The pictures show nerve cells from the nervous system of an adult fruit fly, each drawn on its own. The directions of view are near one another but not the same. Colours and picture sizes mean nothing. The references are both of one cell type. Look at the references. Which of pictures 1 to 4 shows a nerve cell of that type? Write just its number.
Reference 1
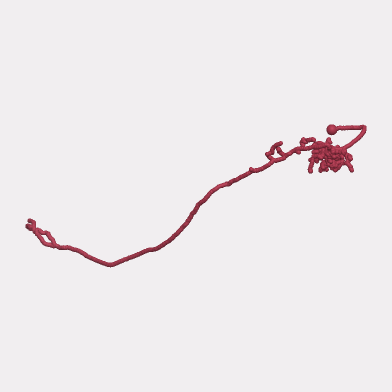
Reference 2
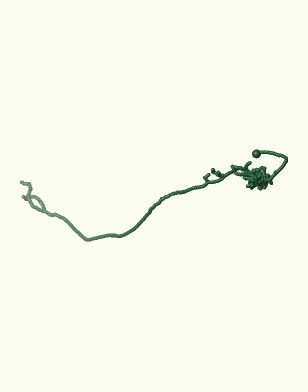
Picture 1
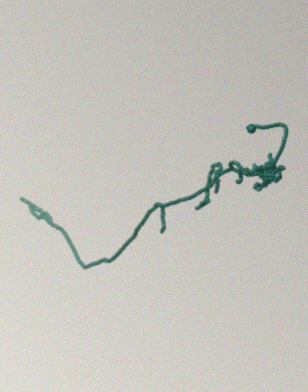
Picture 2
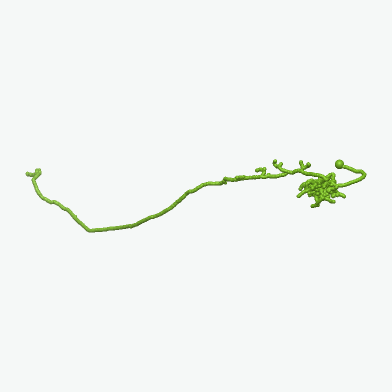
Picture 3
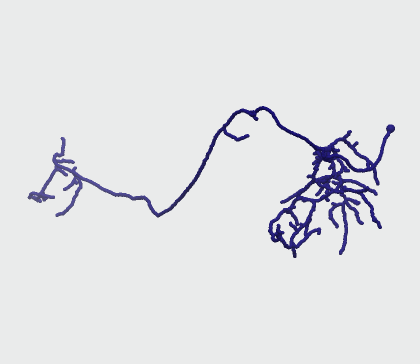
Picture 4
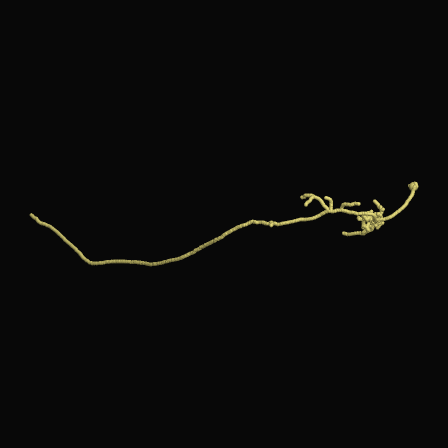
2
